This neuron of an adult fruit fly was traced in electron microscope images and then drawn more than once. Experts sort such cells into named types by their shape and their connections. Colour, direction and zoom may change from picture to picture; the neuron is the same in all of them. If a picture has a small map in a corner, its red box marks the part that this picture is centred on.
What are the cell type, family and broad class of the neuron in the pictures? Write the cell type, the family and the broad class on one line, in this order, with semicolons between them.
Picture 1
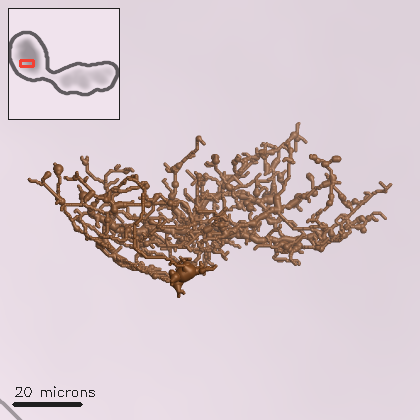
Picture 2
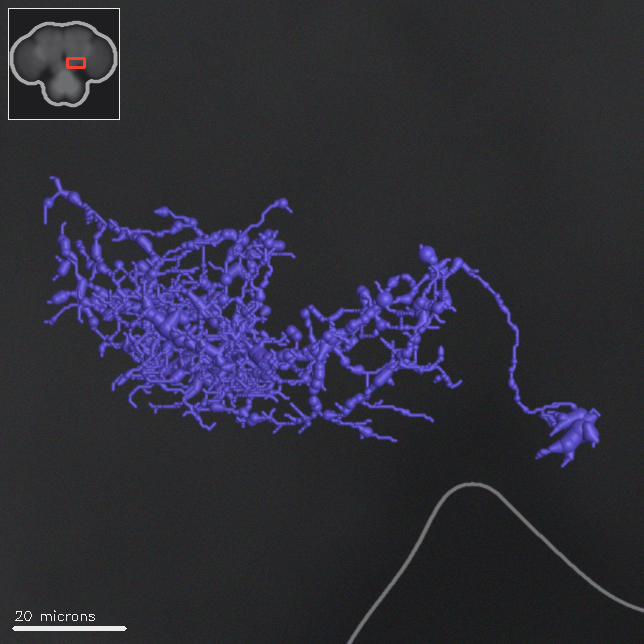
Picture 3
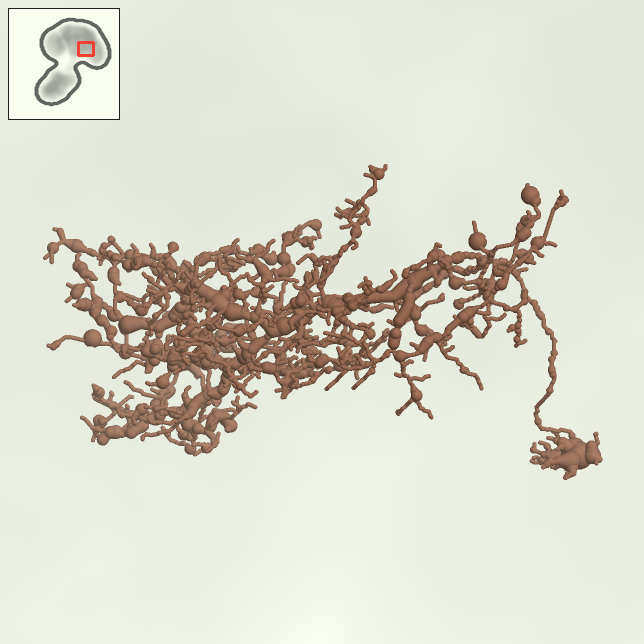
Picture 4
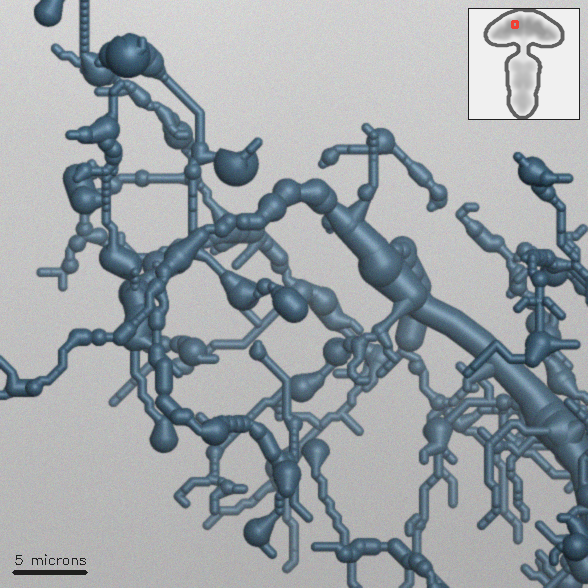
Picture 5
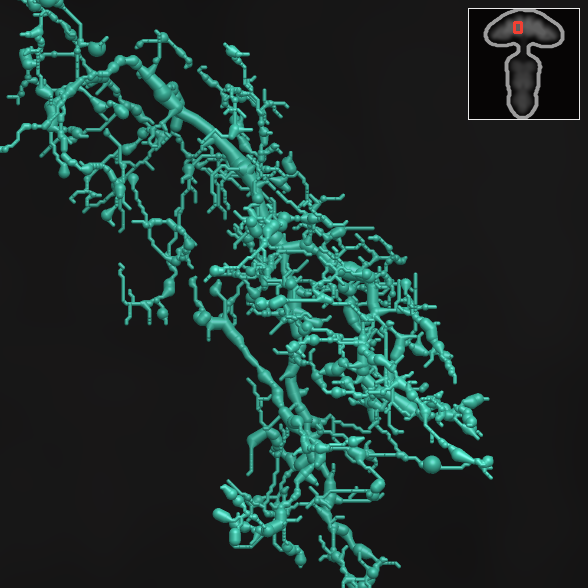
SAD110; hemilineage WEDa1; central-brain intrinsic neuron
